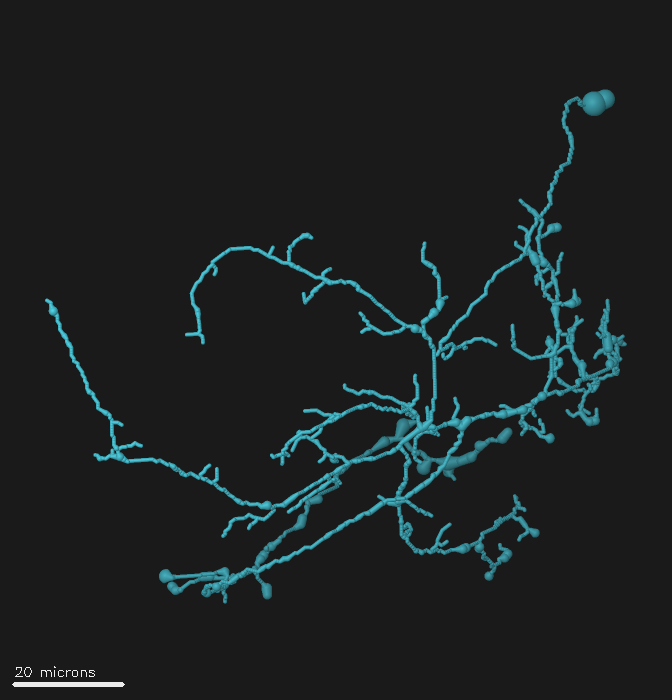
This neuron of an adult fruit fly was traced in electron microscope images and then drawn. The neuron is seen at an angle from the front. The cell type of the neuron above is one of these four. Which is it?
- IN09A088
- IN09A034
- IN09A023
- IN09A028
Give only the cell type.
IN09A034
